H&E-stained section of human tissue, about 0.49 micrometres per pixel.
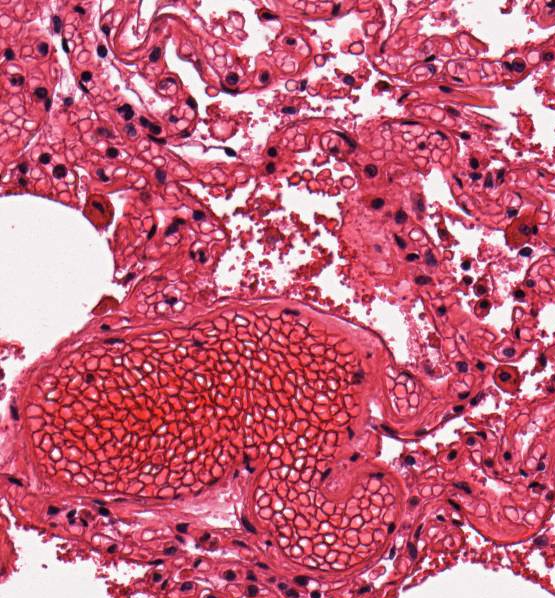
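Lung. Within the large vessel, erythrocytes are pressed together into polygonal shapes instead of lying as separate discs. Near the centre, loose erythrocytes lie scattered in the open spaces between the septa, whose nuclei are small, dark and oval. At the left edge, above the large vessel, lies a large empty white space.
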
